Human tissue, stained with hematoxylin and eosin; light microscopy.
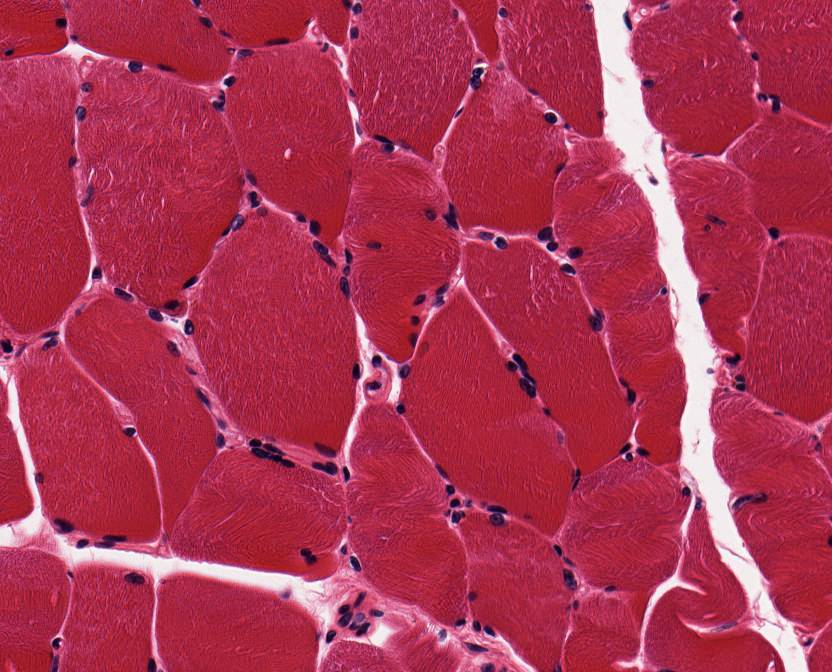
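Skeletal muscle in a haematoxylin and eosin stained section. First, the dark, flattened nuclei sit at the edges of the muscle fibres, not in their centres. Second, fibre size is broadly similar throughout, with no clusters of tiny angular fibres. Third, no fat cells lie between the fibres anywhere in the field. Last, an empty white cleft runs from the top edge toward the lower right, separating groups of fibres.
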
